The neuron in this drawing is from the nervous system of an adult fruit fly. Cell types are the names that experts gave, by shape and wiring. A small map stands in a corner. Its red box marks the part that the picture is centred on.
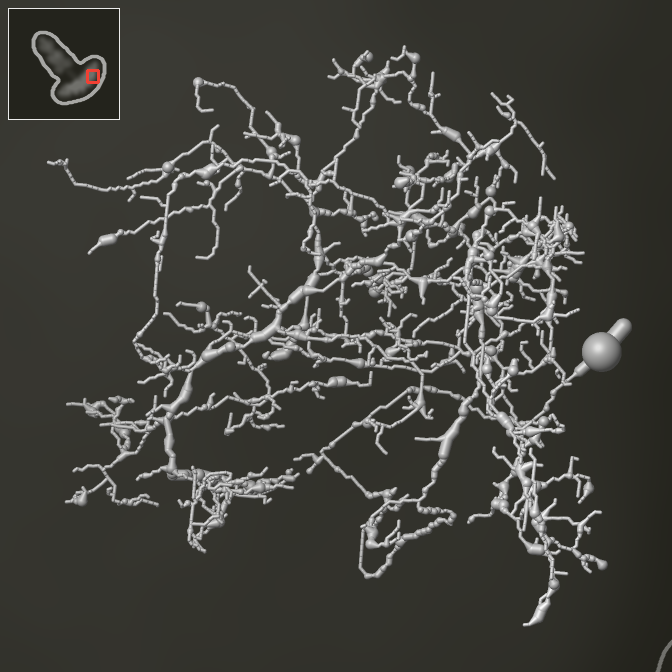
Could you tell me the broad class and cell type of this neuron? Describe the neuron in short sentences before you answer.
The cell body is on the right of the picture. More than a hundred branch ends can be seen. It is a central-brain intrinsic neuron. Its cell type is CB3594.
